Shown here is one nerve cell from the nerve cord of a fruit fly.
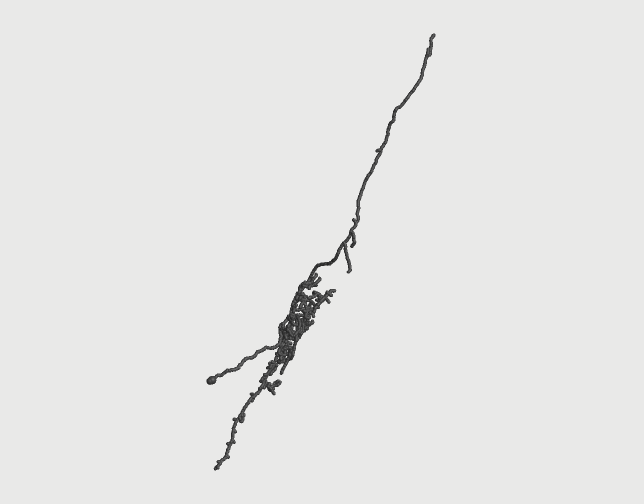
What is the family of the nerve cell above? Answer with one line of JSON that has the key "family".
{"family": "hemilineage 10B"}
